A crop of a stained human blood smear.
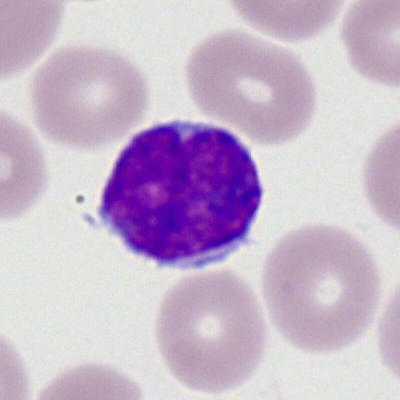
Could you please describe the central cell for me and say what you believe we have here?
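The central cell has a round outline. Its nucleus shows a small notch at the top edge. Cytoplasm is seen mainly along the lower edge of the cell, and no granules are present in it. The cell is a lymphocyte.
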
